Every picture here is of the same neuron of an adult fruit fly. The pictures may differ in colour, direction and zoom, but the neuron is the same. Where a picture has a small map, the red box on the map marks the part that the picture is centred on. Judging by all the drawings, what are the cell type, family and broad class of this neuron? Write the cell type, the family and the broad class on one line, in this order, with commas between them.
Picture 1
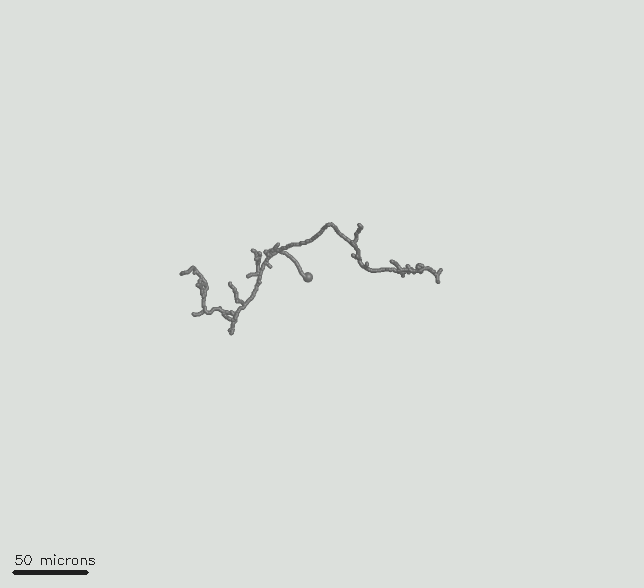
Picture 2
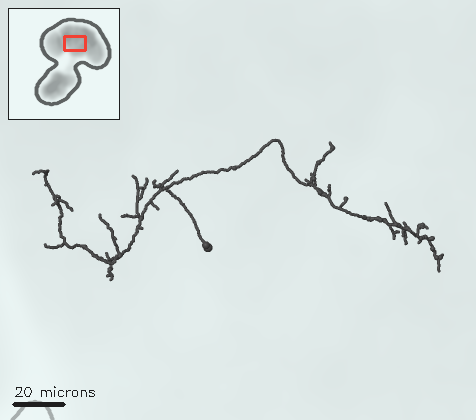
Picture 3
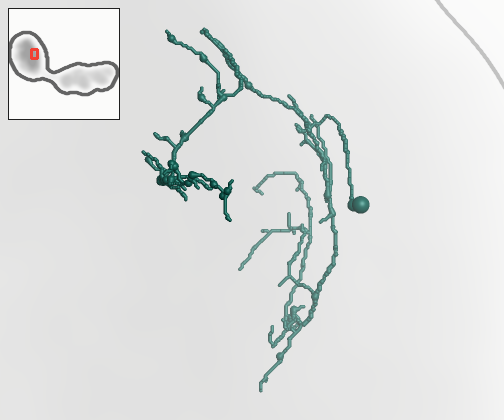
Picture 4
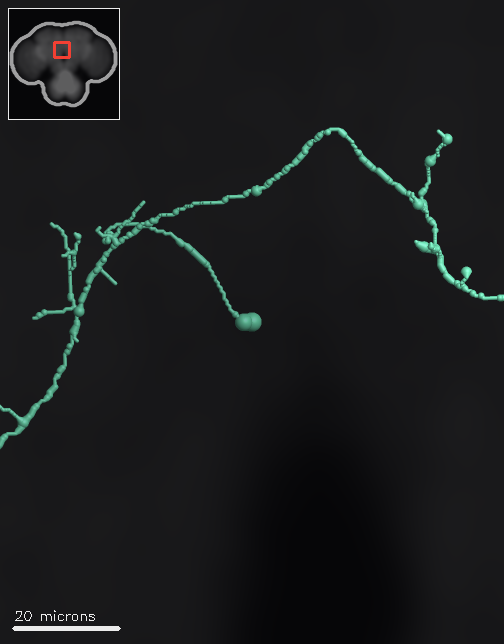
CB1997_b, hemilineage DM6_posterior, central-brain intrinsic neuron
